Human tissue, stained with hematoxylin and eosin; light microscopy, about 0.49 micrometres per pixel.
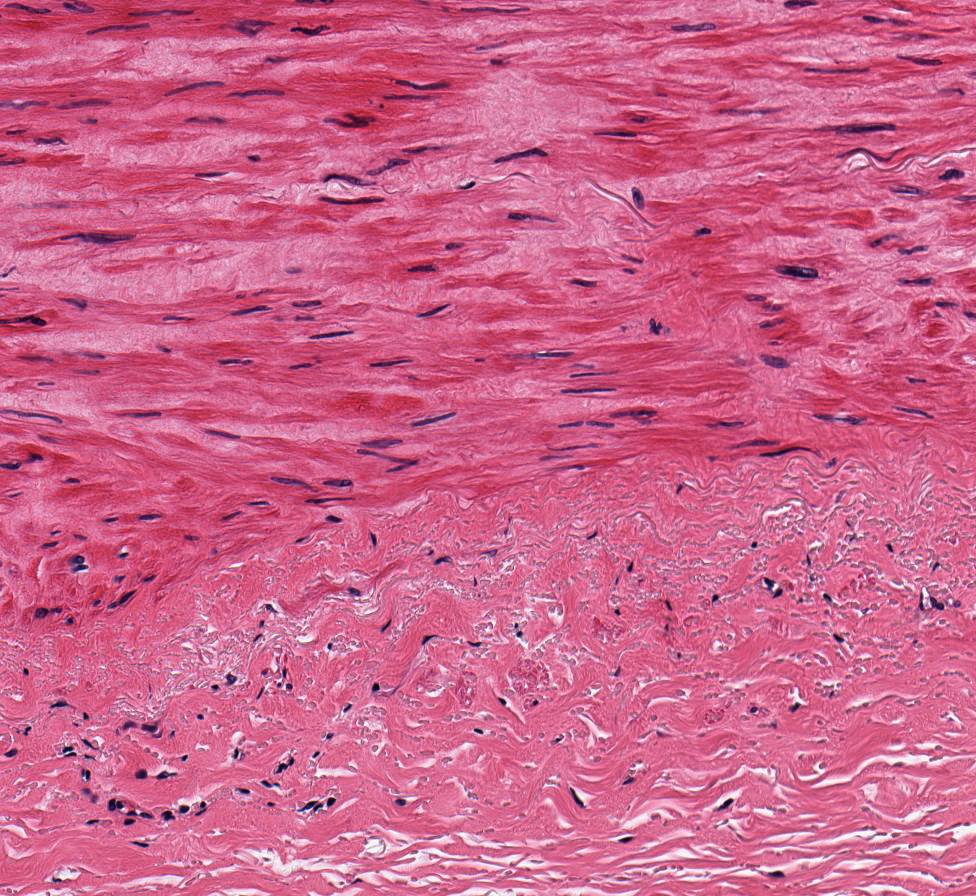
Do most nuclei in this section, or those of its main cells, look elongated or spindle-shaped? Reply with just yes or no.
Yes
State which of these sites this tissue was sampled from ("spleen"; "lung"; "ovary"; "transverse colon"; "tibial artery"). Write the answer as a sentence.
The site this tissue was sampled from is the tibial artery.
